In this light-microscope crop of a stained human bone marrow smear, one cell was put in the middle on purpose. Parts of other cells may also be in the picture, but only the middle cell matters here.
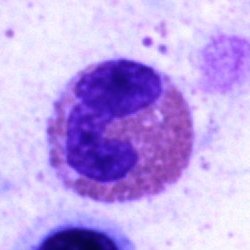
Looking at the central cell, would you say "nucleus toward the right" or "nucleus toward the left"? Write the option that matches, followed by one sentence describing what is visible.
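Nucleus toward the left. The nucleus lies toward the left side of the cell, leaving more cytoplasm on the right.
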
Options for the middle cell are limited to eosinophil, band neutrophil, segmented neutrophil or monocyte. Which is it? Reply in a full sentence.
Positioned in the middle of the crop is an eosinophil.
